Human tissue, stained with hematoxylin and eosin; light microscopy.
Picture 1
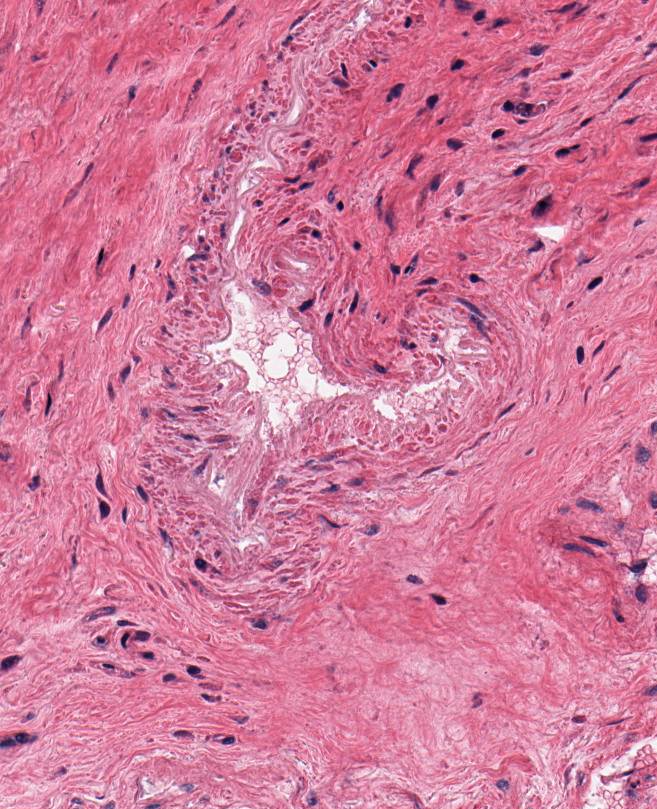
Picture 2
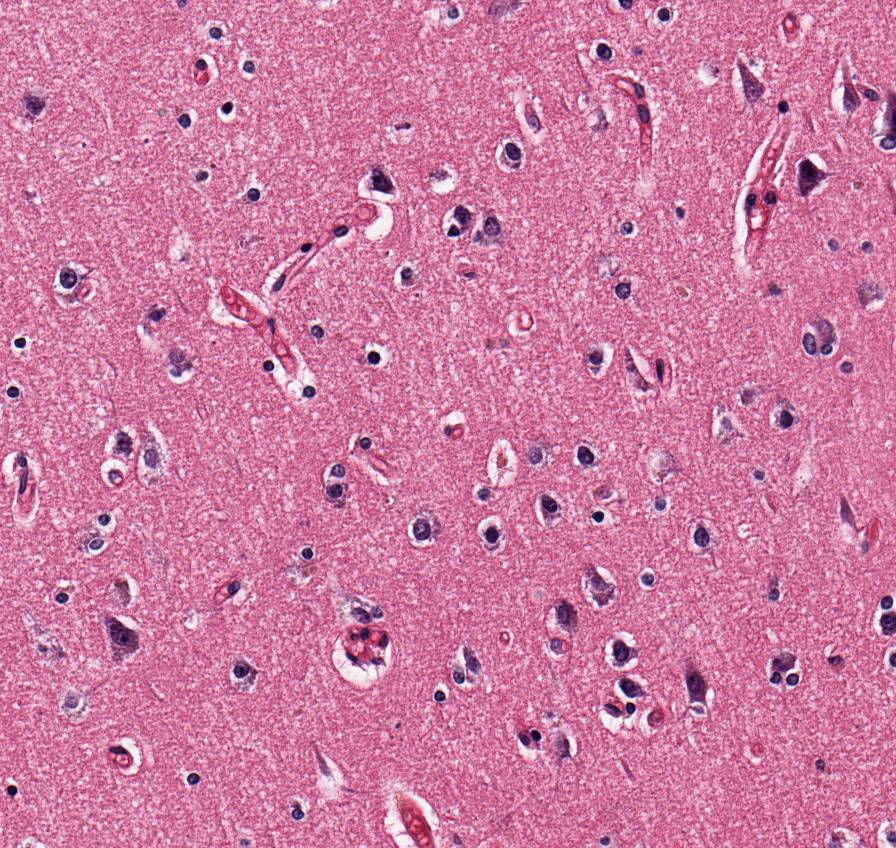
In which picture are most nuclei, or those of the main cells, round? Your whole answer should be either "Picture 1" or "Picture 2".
Picture 2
